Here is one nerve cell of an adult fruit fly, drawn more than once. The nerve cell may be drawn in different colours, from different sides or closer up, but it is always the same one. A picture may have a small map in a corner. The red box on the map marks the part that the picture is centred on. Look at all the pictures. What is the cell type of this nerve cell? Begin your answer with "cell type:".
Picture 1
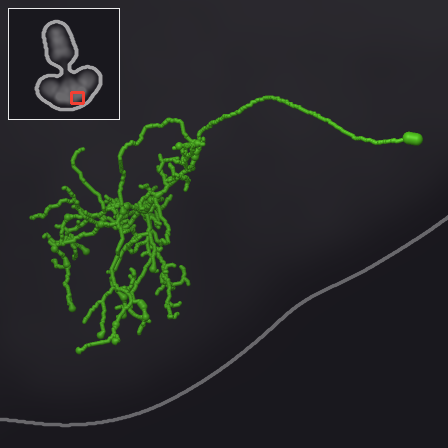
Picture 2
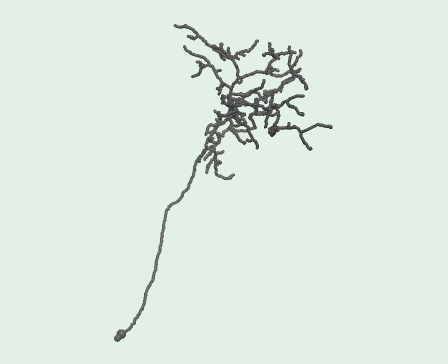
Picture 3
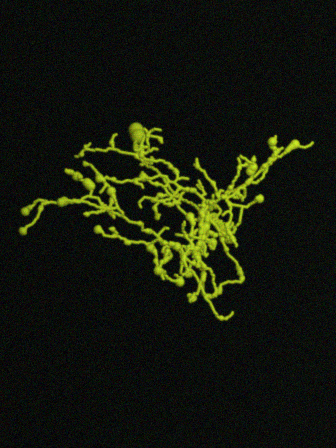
cell type: CB2357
